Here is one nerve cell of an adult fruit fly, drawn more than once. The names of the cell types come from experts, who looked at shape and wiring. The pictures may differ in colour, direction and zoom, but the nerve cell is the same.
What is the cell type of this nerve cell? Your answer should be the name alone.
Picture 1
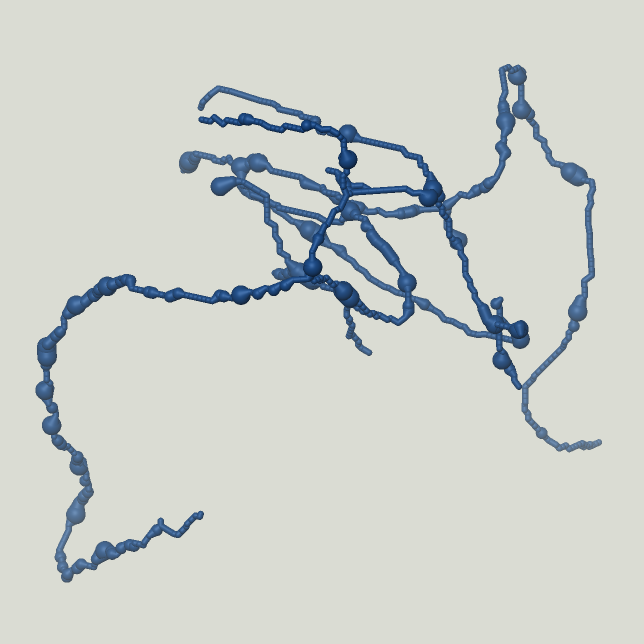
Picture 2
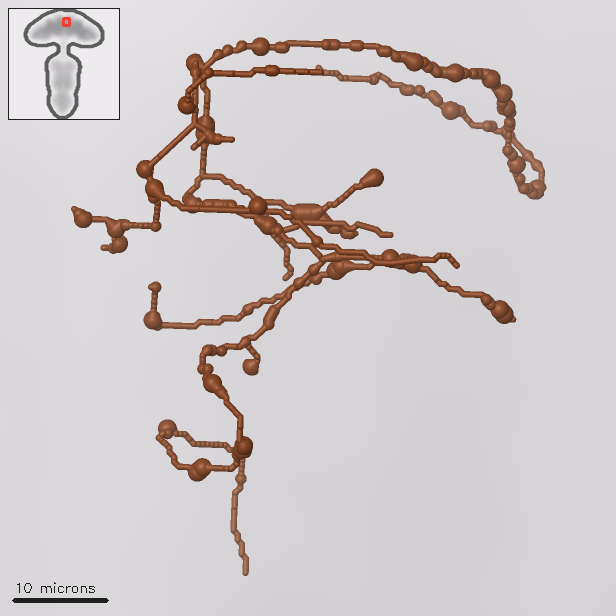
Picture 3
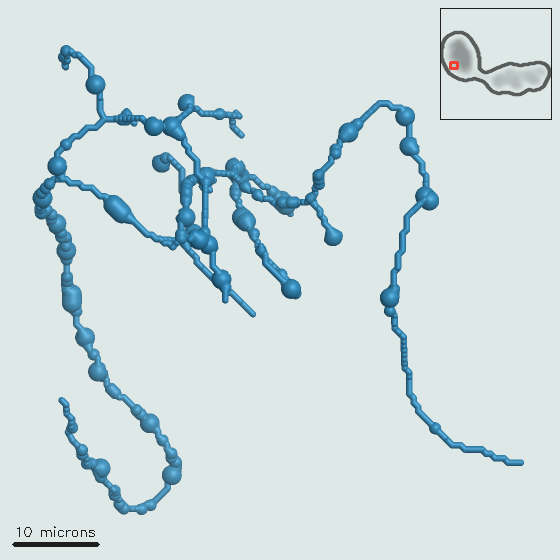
ENS1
